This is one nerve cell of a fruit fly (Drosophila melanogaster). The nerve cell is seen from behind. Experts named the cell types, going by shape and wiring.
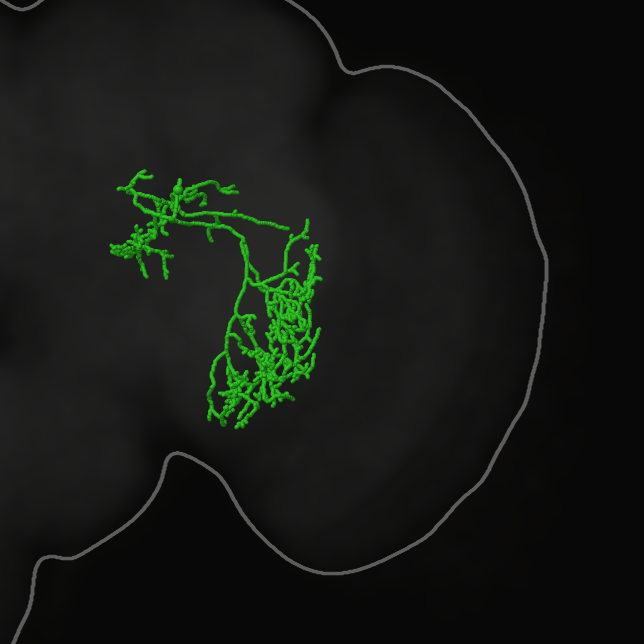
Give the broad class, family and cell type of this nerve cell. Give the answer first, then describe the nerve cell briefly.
This is a visual projection neuron. The family is hemilineage VPNp&v1_ventral. Its cell type is LT78. As drawn here it is about as wide as it is tall.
